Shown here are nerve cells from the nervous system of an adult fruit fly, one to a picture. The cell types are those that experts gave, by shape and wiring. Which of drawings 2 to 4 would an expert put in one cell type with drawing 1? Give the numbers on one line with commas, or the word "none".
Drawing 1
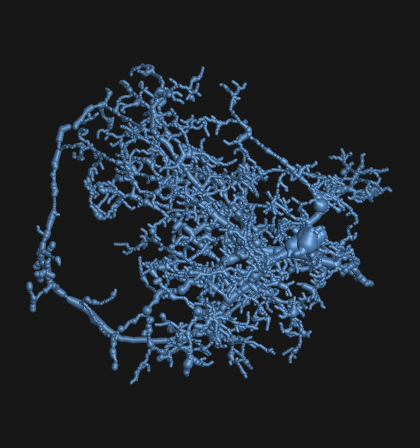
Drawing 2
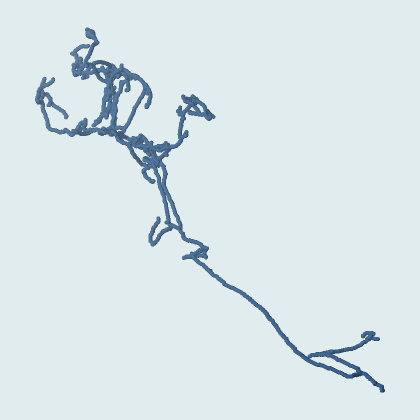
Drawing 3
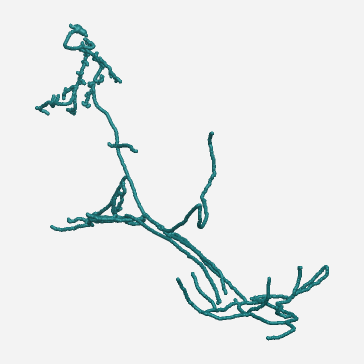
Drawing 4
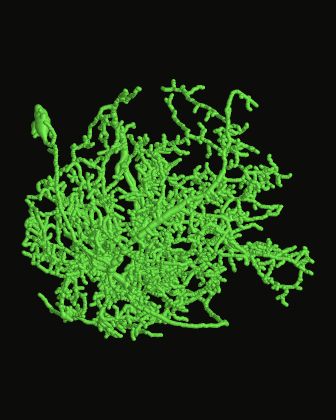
4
